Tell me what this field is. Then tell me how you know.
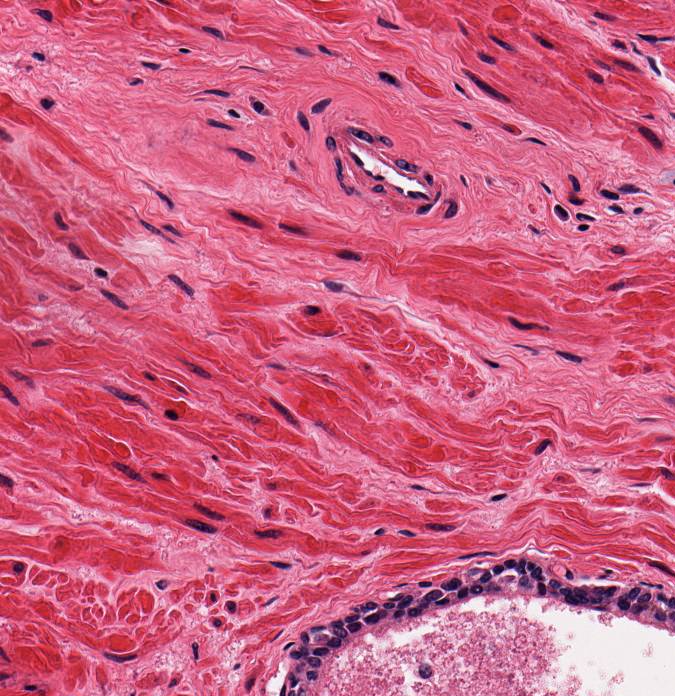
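It's fibromuscular stroma. The smooth muscle cells have elongated, cigar-shaped dark nuclei lying parallel to the fibres.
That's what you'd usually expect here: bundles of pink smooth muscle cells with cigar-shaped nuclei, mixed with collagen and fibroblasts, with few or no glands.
Near the top centre there's a small vessel with a narrow slit-like lumen lined by flattened endothelial cells. Down at the bottom right, a gland space is lined by crowded cells with dark-staining nuclei and holds pale pink granular material.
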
